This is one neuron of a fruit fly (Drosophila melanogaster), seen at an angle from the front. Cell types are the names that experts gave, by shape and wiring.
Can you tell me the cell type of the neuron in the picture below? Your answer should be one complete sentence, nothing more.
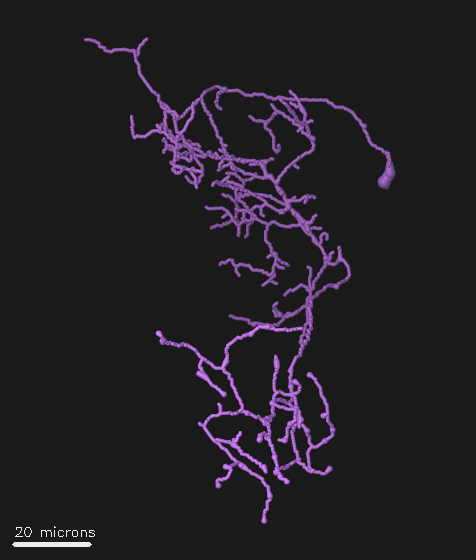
Belonging to the cell type IB066 is this neuron.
